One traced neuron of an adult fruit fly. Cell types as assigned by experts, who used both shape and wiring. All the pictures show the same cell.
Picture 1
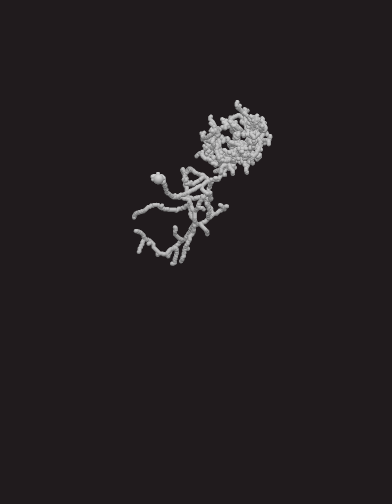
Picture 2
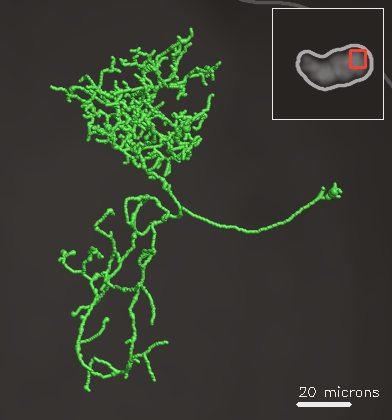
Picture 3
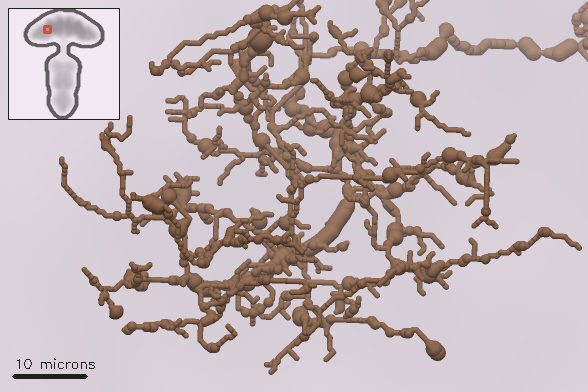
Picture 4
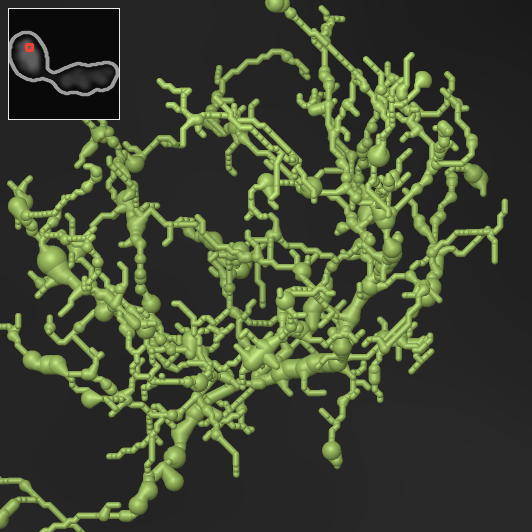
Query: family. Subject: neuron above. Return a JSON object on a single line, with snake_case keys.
{"family": "hemilineage VLPl2_posterior"}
